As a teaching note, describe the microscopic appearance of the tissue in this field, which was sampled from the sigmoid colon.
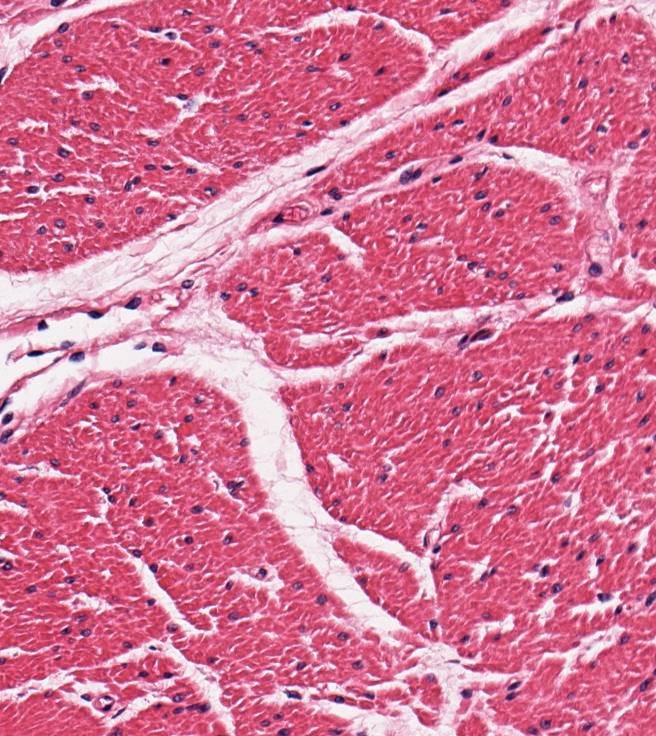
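Large bundles of pink muscle fill the whole field, separated by pale connective tissue bands. Small dark oval nuclei scattered singly, fairly evenly, through the bundles. No epithelium, glands or fat cells anywhere.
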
